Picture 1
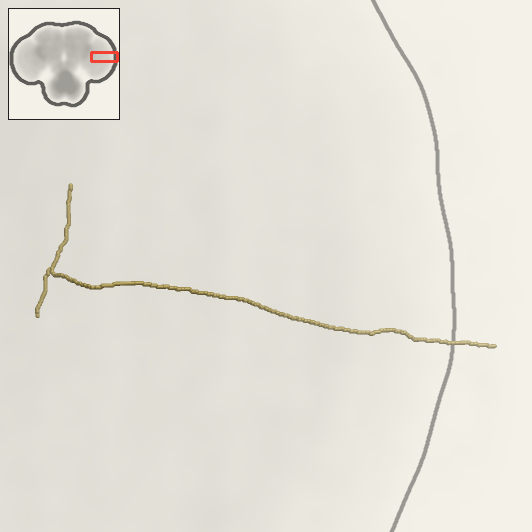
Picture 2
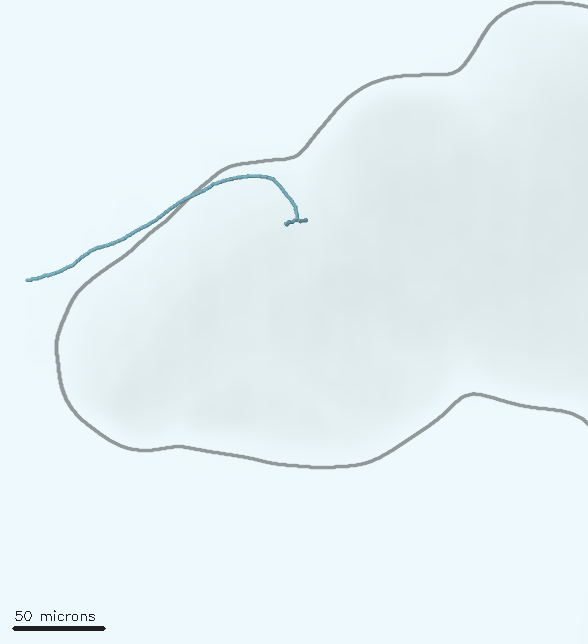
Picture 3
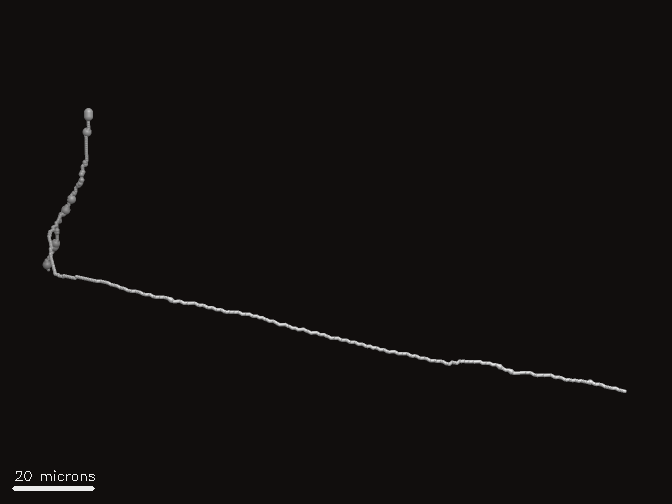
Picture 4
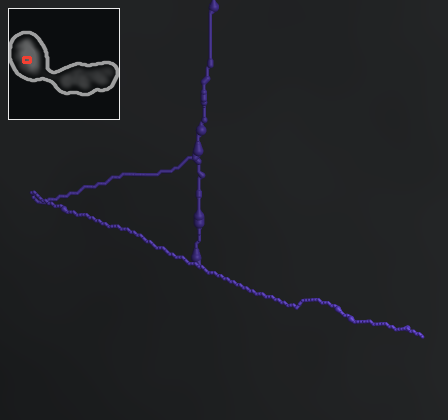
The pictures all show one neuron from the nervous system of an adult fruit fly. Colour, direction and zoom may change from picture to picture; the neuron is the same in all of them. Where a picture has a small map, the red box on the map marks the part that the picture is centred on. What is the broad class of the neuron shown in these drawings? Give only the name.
optic-lobe intrinsic neuron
